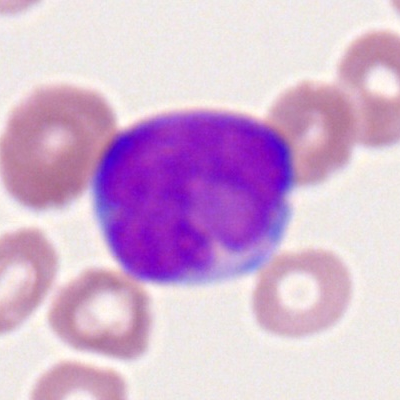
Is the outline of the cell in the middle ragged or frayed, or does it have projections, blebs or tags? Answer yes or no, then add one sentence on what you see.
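No. The cell has a smooth, rounded outline.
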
